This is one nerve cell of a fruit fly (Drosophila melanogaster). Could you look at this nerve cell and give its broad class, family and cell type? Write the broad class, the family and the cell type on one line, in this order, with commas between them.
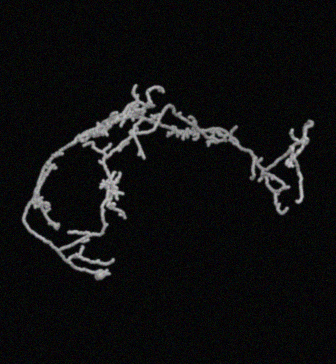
nerve-cord intrinsic neuron, hemilineage 19A, IN19A056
